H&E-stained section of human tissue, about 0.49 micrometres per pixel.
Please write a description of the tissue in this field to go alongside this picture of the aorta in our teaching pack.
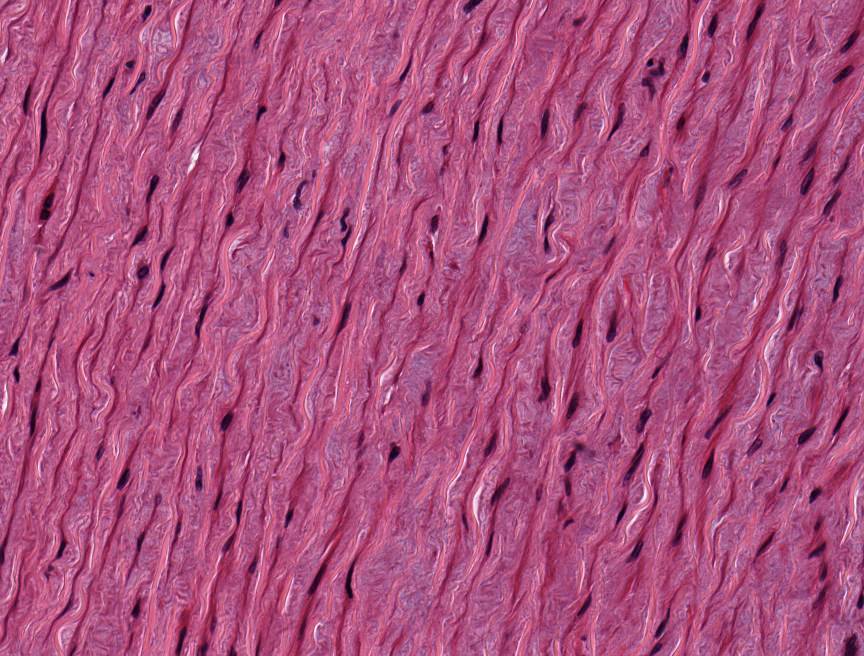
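Pink fibres wavy, crimped, not straight. Nuclei dark, elongated, spindle-shaped, aligned with the fibres; sparse, fairly evenly scattered. Patches of pale bluish-purple material between the fibres.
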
